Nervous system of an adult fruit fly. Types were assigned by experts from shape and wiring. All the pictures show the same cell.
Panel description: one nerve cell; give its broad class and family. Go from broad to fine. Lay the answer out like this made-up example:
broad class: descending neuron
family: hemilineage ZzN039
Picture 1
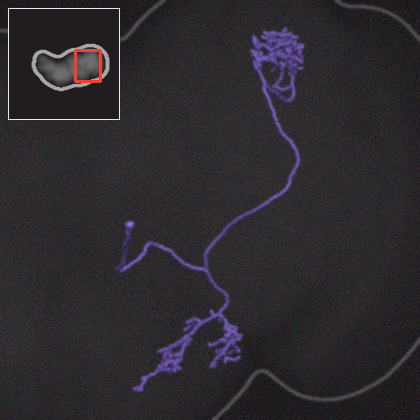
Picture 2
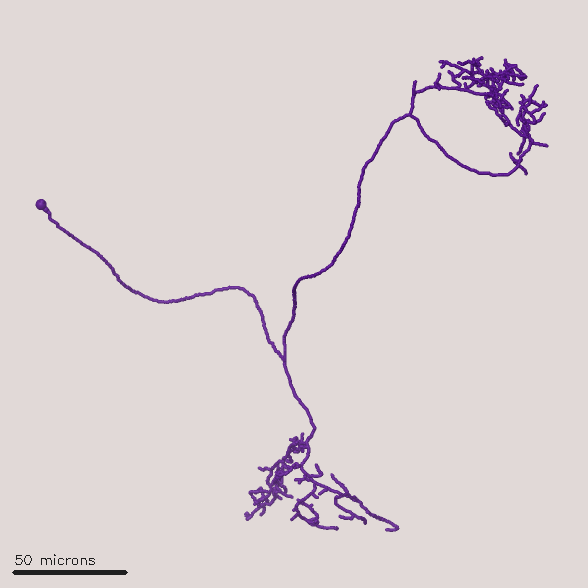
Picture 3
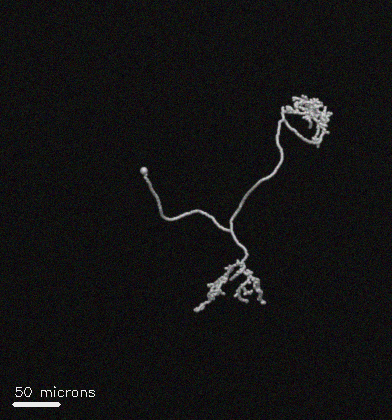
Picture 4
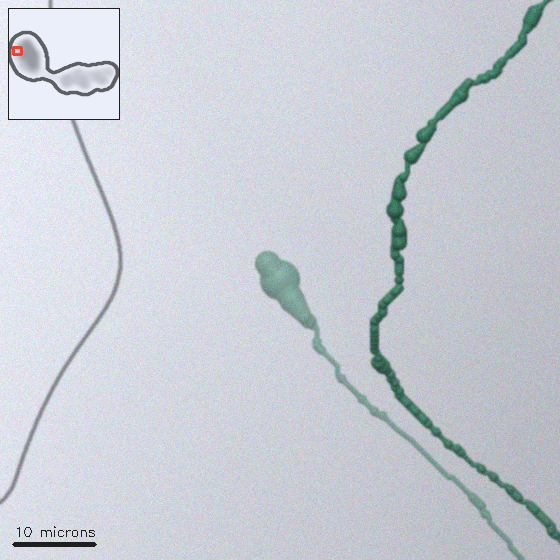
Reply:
broad class: central-brain intrinsic neuron
family: hemilineage CREa1_ventral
